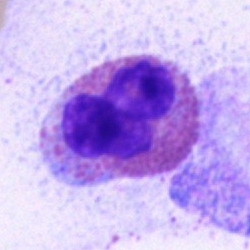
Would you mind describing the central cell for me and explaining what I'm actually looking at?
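Outline roughly oval. Nucleus two-lobed; chromatin dark purple, dense, clumped. Cytoplasm filled with reddish-orange granules. Eosinophil.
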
